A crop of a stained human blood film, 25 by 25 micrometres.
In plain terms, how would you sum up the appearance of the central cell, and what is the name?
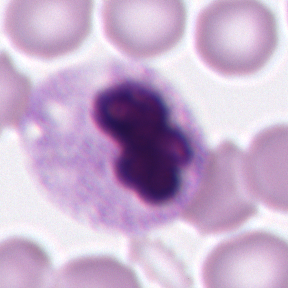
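Seen as a whole, the cell has a roughly round outline. Its nucleus is divided into several lobes that stay connected to one another, and no nucleoli are visible in it. Fine lilac granules fill the cytoplasm. This cell is a segmented neutrophil.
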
